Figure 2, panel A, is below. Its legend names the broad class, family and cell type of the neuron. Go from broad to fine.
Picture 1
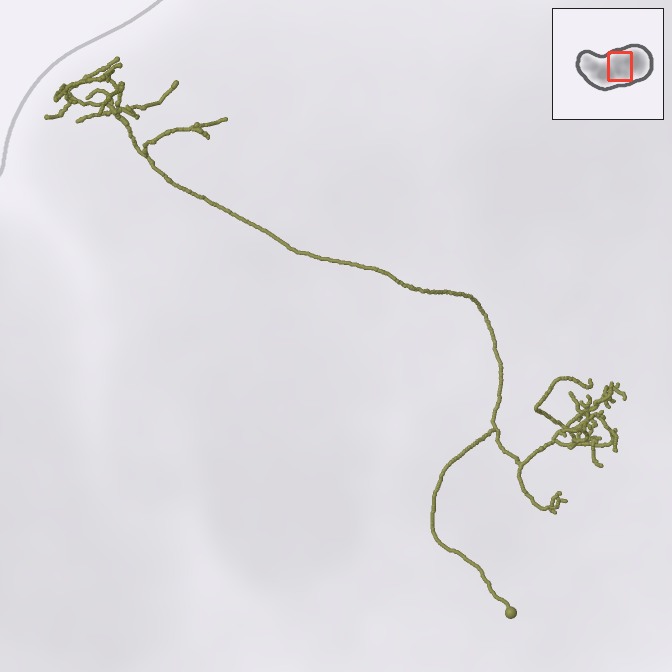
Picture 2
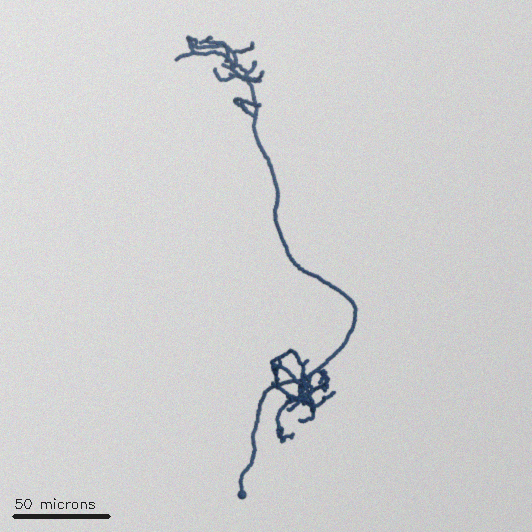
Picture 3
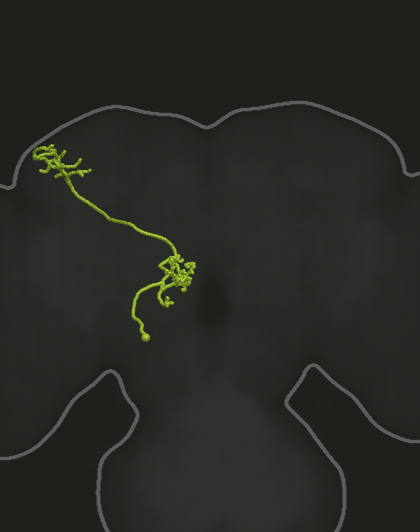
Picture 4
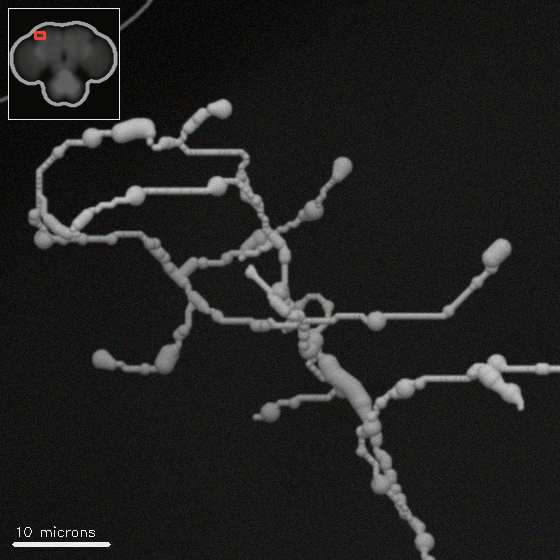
central-brain intrinsic neuron; hemilineage ALv1; M_vPNml87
